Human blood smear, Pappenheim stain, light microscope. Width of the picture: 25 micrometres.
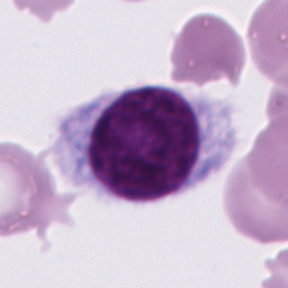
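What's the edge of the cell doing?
It's frayed into fine, hair-like wisps rather than being smooth.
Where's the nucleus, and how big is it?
Right in the middle, with cytoplasm on both its left and right; it's round, about 10 micrometres across, and fills about 60% of a cell that's about 16 by 10 micrometres.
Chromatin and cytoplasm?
Dark purple chromatin that looks condensed and clumped; pale grey-blue cytoplasm.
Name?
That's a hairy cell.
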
